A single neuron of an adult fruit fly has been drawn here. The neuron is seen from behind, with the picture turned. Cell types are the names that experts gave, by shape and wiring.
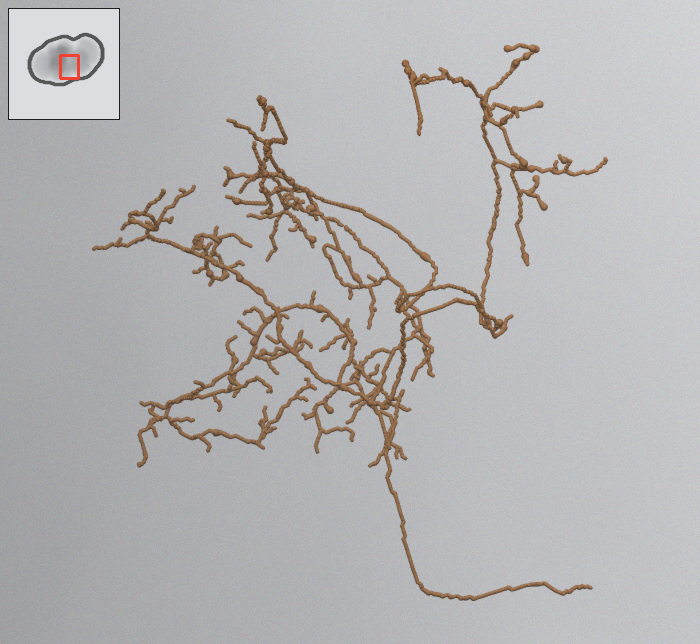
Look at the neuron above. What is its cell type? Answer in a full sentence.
The cell type is CRE030_b.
